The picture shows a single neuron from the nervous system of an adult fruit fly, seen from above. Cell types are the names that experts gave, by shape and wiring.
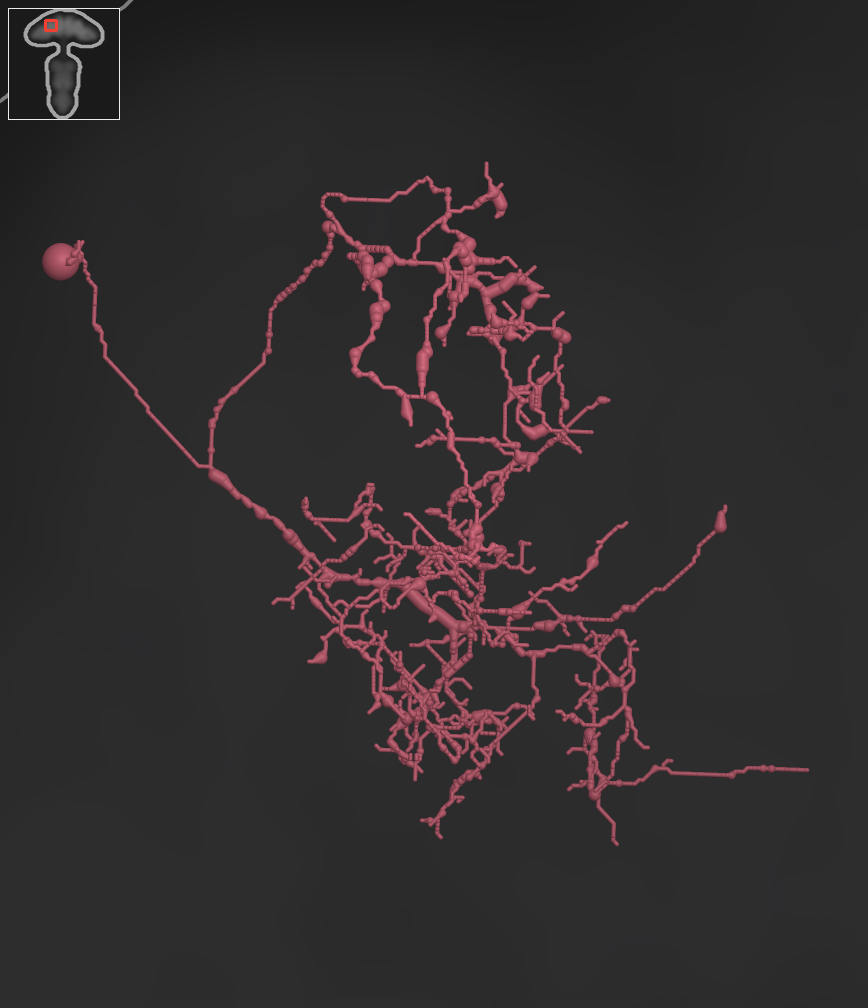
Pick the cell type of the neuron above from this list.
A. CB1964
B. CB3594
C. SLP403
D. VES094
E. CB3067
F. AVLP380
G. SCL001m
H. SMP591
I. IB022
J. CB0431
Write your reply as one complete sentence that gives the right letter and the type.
The cell type assigned to the neuron is AVLP380, under option F.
